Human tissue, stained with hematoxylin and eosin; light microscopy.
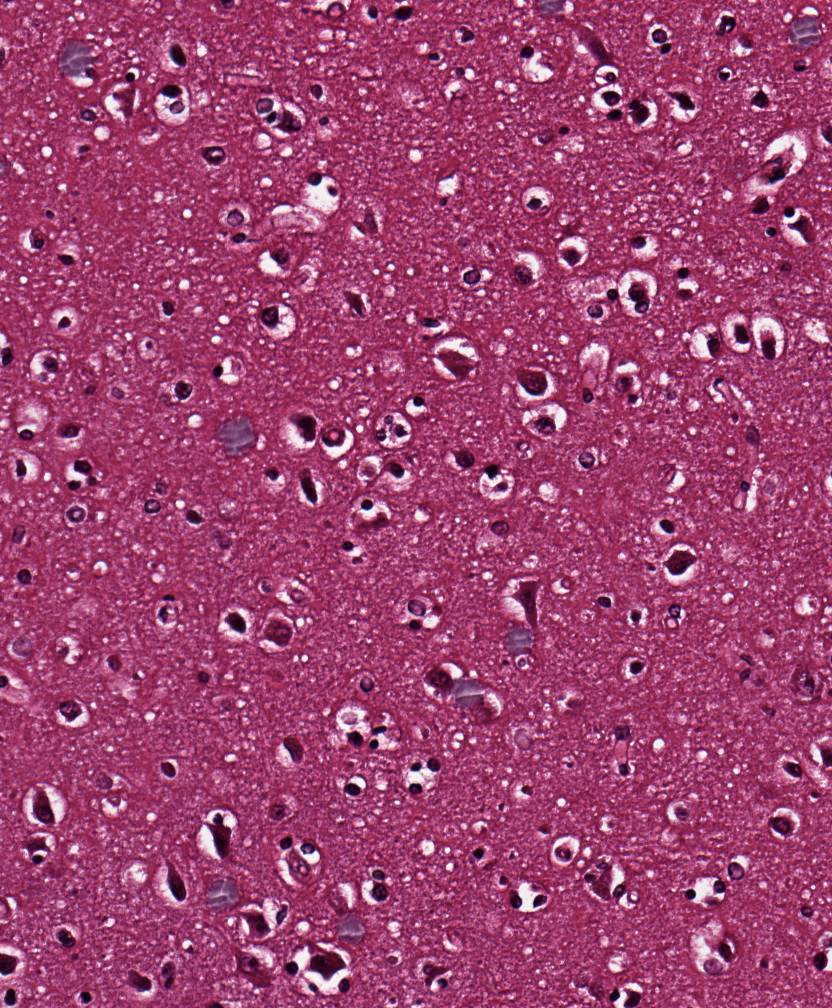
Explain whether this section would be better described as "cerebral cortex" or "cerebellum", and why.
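This is cerebral cortex. The field is a fairly uniform pink, finely granular neuropil, cells scattered evenly, without layers or organised units. Most cell bodies lie in clear round halos apart from the surrounding neuropil. A few neurons, for example just below the centre, show angular, triangular cell bodies with dark, shrunken nuclei. Ill-defined grey-blue smudges lie scattered, one left of centre, others near the bottom.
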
